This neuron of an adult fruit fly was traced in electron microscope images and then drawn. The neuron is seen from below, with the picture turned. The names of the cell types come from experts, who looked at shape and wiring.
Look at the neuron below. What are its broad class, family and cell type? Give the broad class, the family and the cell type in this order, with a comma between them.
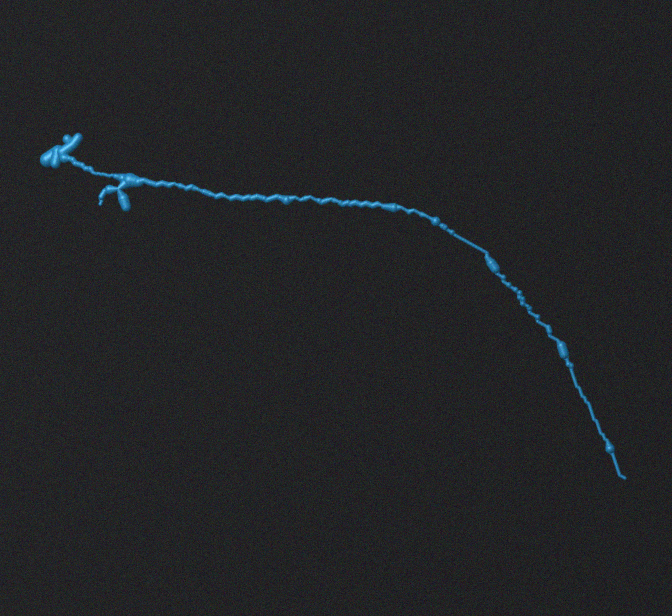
optic-lobe intrinsic neuron, L, L1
